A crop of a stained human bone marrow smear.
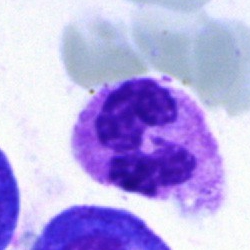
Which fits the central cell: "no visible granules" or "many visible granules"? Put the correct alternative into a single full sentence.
The cytoplasm of the cell carries many visible granules.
